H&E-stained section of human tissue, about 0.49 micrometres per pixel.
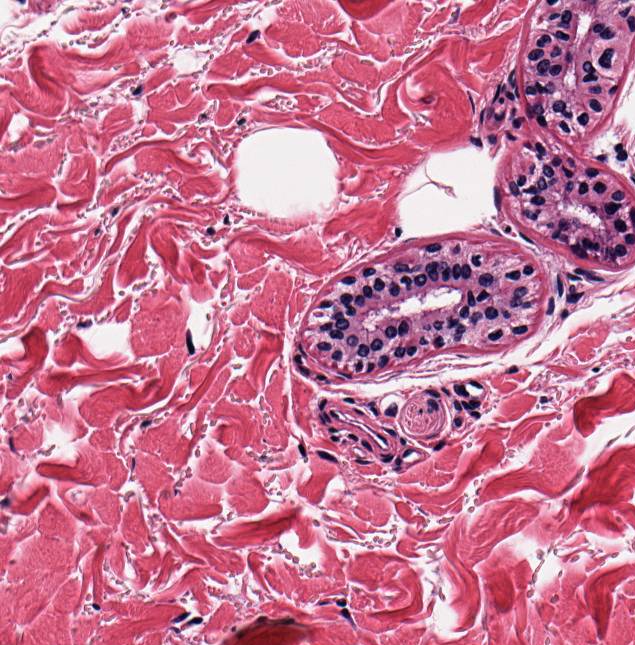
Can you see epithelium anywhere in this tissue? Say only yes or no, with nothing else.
Yes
